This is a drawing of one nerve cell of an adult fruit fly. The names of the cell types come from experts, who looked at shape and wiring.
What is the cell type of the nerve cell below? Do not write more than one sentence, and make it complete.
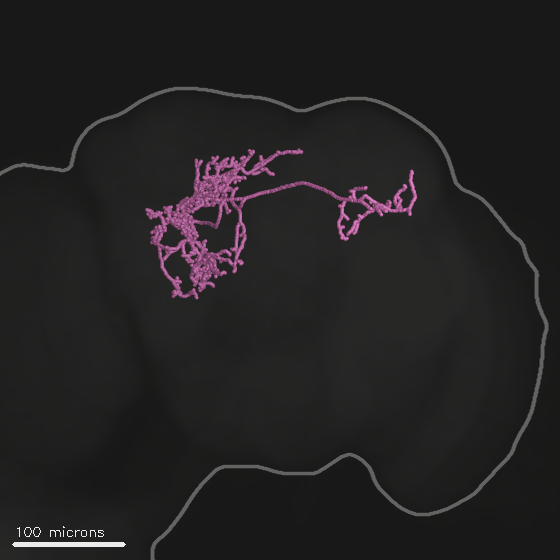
This nerve cell is typed as AVLP733m.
